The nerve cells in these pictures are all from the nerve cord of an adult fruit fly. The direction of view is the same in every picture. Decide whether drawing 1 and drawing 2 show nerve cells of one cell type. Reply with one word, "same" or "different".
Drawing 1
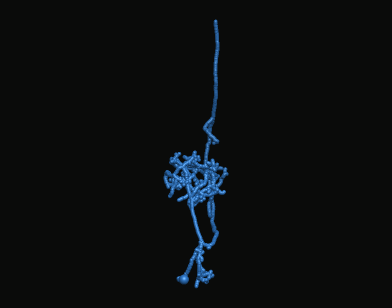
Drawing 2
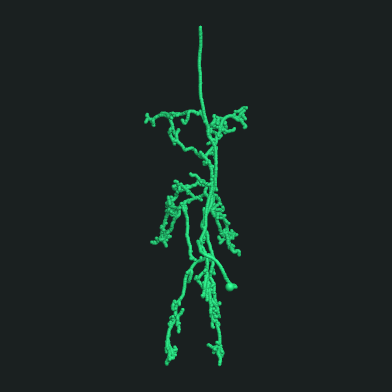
different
